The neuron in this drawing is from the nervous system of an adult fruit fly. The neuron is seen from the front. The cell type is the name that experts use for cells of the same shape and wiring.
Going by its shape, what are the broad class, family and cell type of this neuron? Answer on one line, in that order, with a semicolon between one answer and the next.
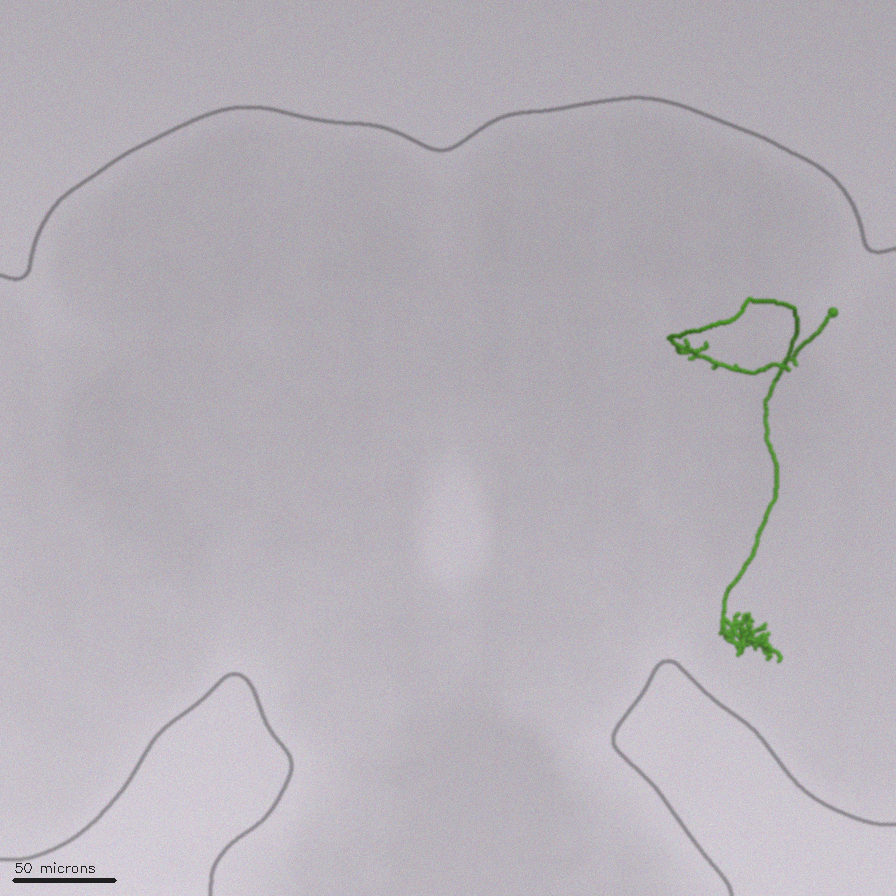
visual projection neuron; hemilineage VPNd3; LC6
